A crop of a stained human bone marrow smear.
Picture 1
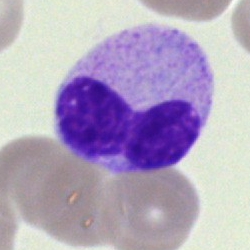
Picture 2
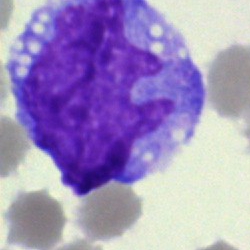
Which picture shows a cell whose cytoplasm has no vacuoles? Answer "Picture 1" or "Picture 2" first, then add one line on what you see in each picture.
Picture 1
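Picture 1: The cytoplasm shows no vacuoles.
Picture 2: Several small, round, clear vacuoles lie in the cytoplasm.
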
